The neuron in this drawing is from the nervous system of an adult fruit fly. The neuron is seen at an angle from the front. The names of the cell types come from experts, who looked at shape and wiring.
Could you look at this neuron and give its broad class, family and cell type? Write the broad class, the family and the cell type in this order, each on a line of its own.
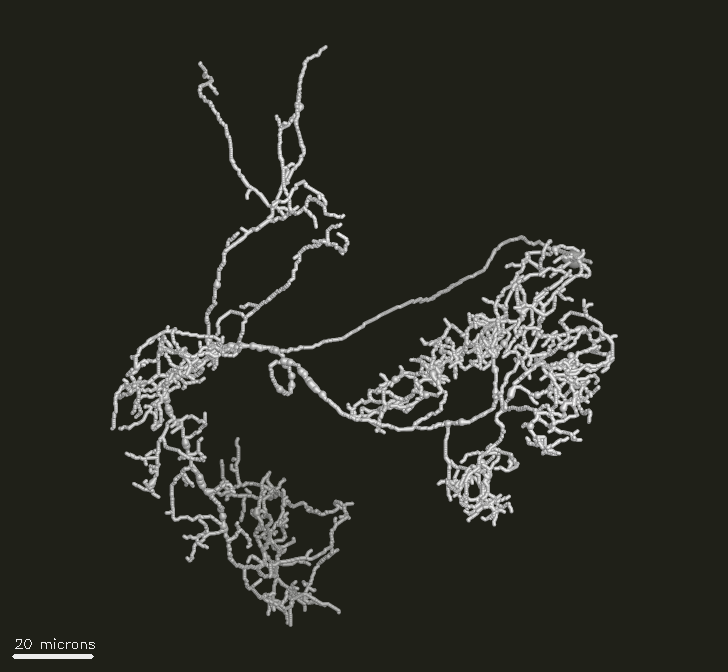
central-brain intrinsic neuron
class CX
FB2A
